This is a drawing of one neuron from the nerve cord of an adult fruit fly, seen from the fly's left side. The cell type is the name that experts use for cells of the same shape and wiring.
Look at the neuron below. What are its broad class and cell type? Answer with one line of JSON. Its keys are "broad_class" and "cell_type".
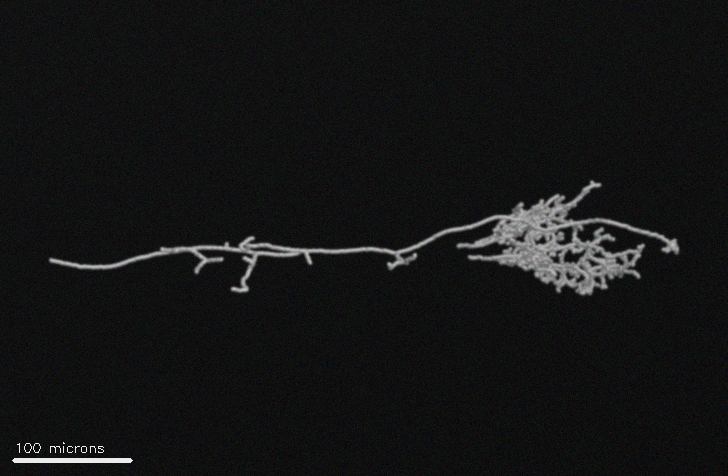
{"broad_class": "ascending neuron", "cell_type": "ANXXX094"}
